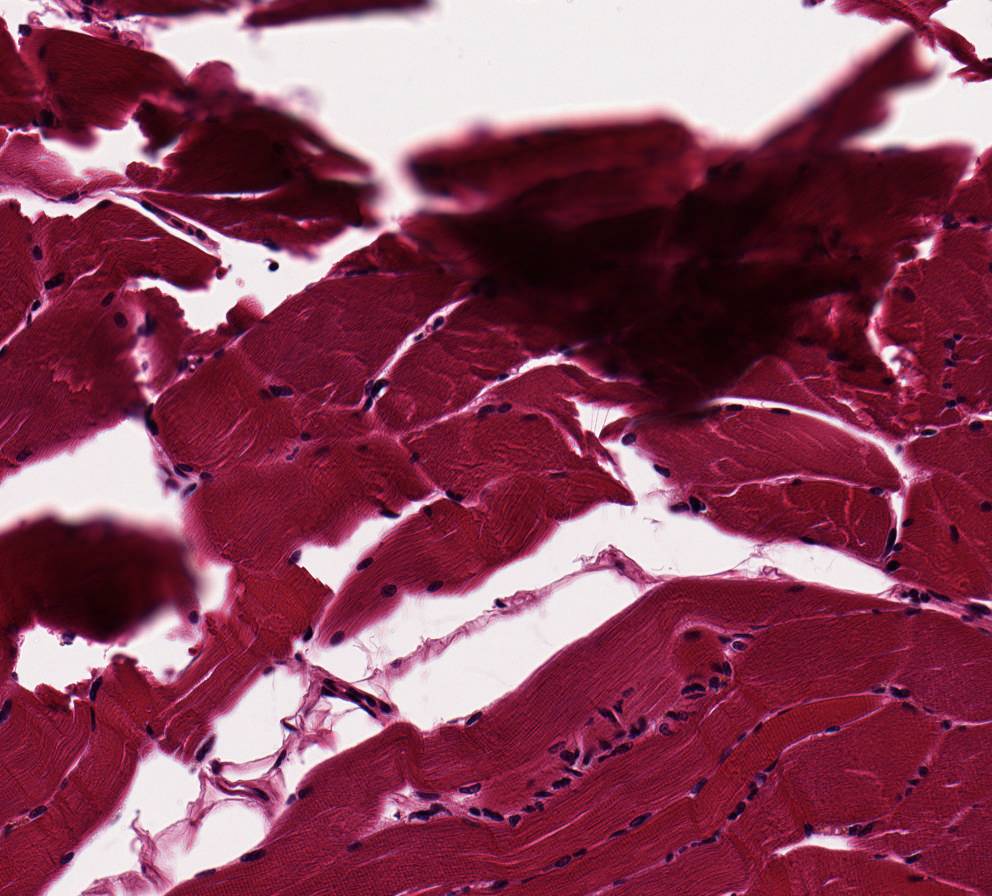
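Skeletal muscle, haematoxylin and eosin section. Its fibre nuclei look small, dark and elongated, lying at the fibre edges. White clefts separate fibres and groups of fibres throughout. In the white gap at lower centre, I make out thin, wispy strands of pale pink connective tissue. Anywhere I look, I find no fat cells.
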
